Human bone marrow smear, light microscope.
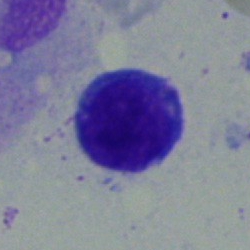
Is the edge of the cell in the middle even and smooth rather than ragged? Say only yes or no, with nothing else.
Yes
